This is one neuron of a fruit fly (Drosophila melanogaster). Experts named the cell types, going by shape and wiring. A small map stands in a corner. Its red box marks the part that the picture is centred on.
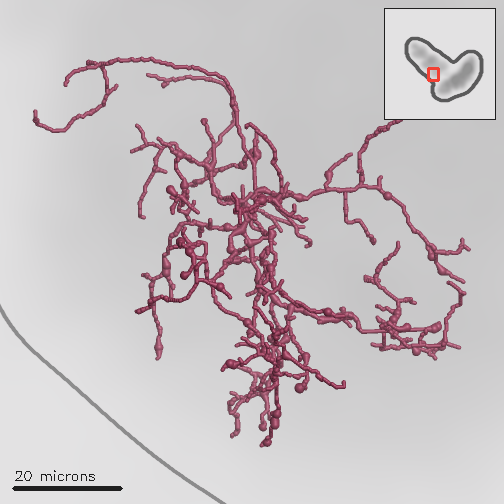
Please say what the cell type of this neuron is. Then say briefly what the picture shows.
It is of cell type IN21A060. It is a nerve-cord intrinsic neuron. No cell body is drawn. From left to right in the picture it spans about 80 microns. The picture shows dozens of branch ends.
